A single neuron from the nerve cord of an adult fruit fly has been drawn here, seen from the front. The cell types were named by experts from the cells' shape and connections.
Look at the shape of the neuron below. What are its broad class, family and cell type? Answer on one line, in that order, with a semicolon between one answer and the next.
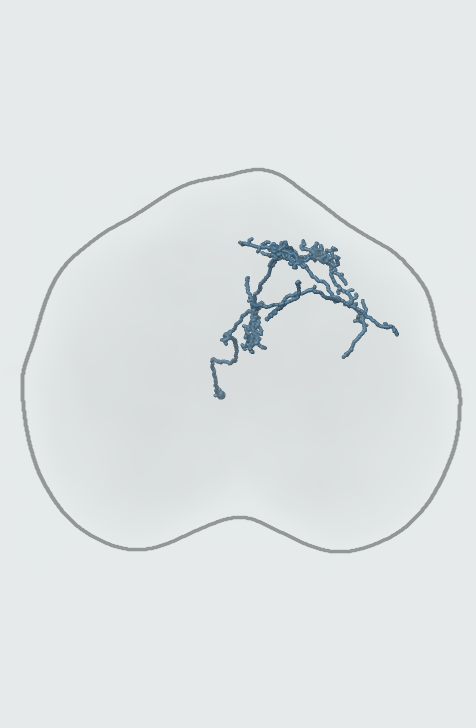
nerve-cord intrinsic neuron; hemilineage 06B; IN06B083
